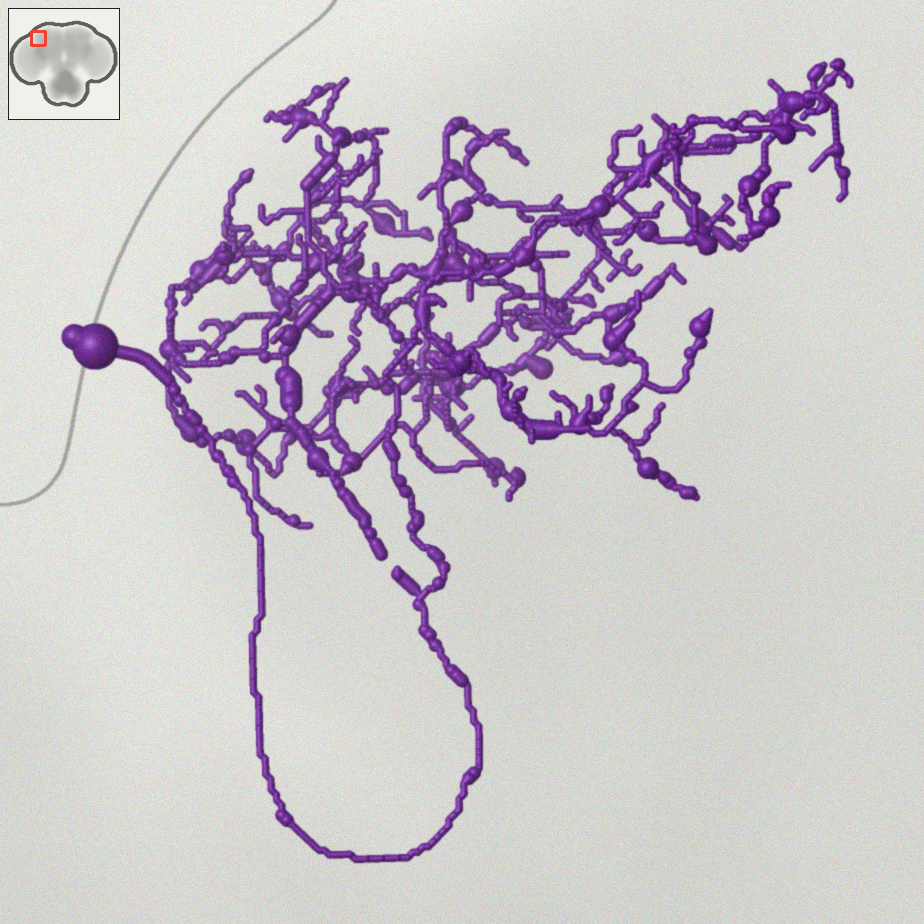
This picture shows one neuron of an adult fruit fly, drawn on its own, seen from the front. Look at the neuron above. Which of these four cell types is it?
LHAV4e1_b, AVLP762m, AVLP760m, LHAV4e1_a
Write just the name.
LHAV4e1_b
